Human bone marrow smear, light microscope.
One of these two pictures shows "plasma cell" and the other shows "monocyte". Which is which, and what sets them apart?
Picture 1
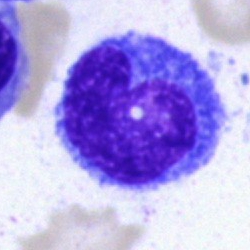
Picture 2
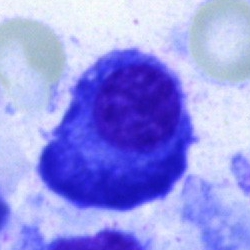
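The first picture is the monocyte, and the second is a plasma cell. In the monocyte the nucleus fills most of the cell and is deeply indented from the top, so it looks folded and kidney-like.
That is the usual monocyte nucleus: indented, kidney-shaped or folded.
Its chromatin is fine and lacy with small paler spots, its outline roughly round with a slightly ragged, fuzzy edge, and its blue cytoplasm is widest on the right and upper right. The plasma cell's chromatin is clumped instead, darker patches with lighter areas between them.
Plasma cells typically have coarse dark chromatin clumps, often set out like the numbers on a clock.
Its cytoplasm is abundant, deep blue and free of visible granules, with a paler band lying along the lower left side of the nucleus.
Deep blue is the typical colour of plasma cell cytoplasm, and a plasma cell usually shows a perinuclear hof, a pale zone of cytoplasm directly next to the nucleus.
Red cells sit near its upper left and upper right corners without touching it.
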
